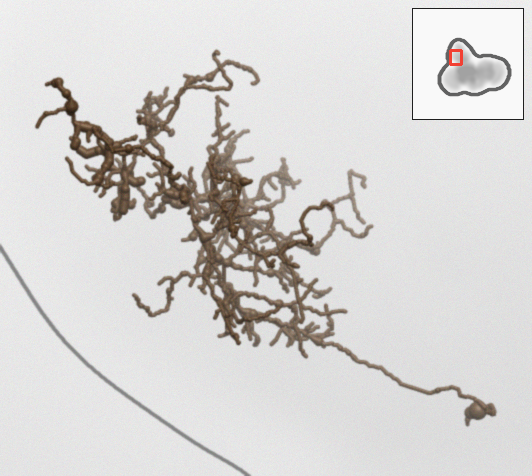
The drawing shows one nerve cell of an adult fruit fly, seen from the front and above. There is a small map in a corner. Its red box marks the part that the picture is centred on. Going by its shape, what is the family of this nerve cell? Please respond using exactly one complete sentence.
Regarding family, this nerve cell is hemilineage 13B.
